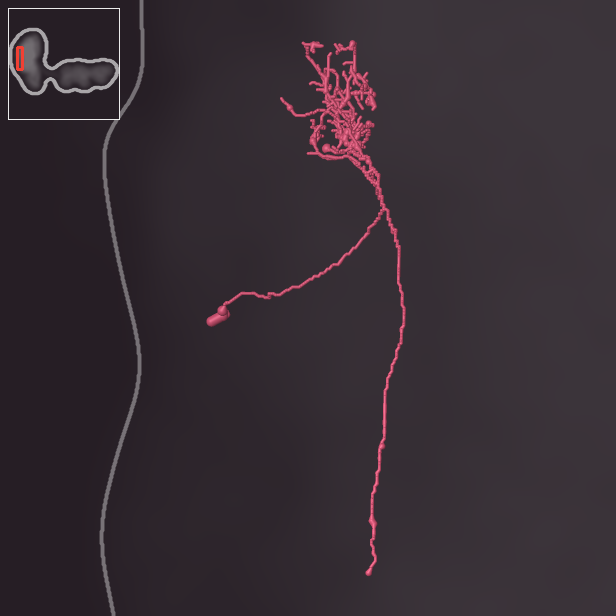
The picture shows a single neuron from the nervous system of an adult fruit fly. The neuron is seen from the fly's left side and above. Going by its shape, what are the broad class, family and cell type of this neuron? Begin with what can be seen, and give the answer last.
Dozens of branch ends can be seen. In this view it is more than twice as tall as it is wide. It is a central-brain intrinsic neuron. The family is hemilineage ALv2. The cell type is v2LN46.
